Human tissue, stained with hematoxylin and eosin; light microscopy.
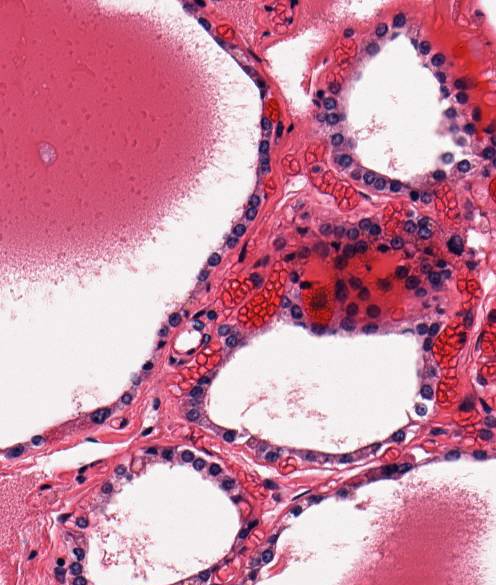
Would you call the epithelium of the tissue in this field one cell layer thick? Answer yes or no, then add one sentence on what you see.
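Yes. Each follicle is lined by a single layer of flattened to low cuboidal cells with round dark nuclei.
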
